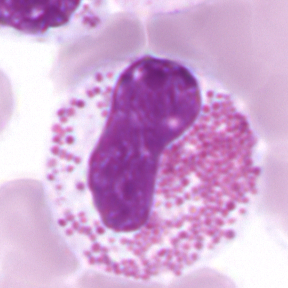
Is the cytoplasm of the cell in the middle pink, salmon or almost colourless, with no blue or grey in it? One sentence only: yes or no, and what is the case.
Yes, what is seen in its cytoplasm is pink, salmon or almost no colour, without blue or grey.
